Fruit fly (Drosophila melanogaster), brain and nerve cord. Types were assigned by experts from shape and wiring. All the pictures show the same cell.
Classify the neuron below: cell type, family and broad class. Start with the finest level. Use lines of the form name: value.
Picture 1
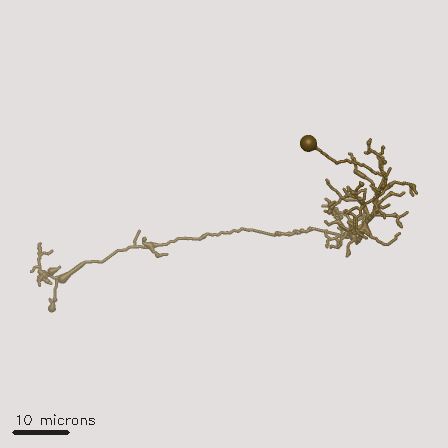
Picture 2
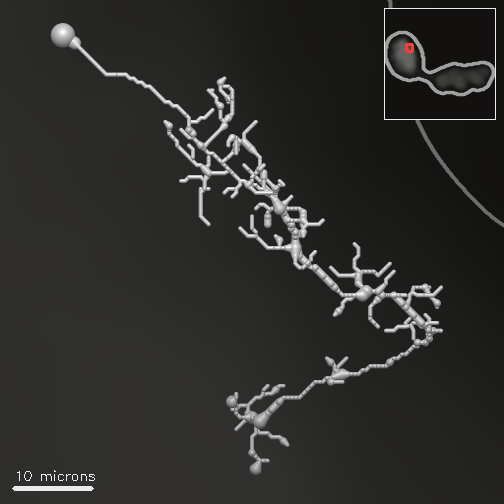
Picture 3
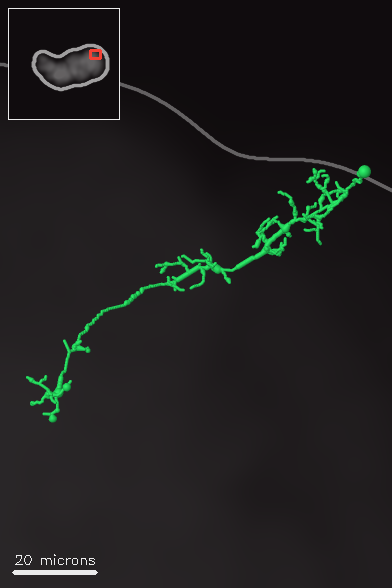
cell type: Tm12
family: Tm
broad class: optic-lobe intrinsic neuron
